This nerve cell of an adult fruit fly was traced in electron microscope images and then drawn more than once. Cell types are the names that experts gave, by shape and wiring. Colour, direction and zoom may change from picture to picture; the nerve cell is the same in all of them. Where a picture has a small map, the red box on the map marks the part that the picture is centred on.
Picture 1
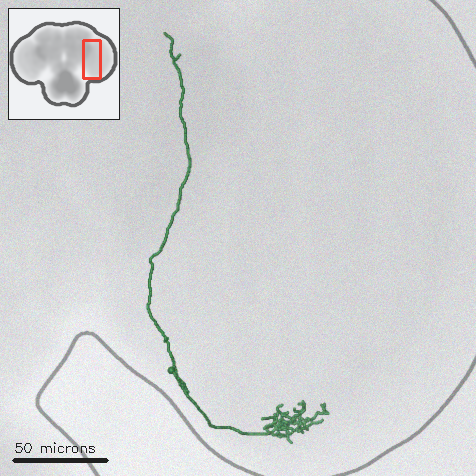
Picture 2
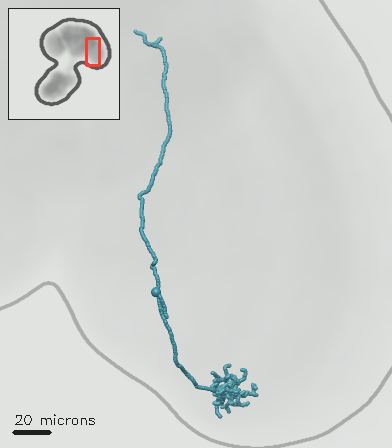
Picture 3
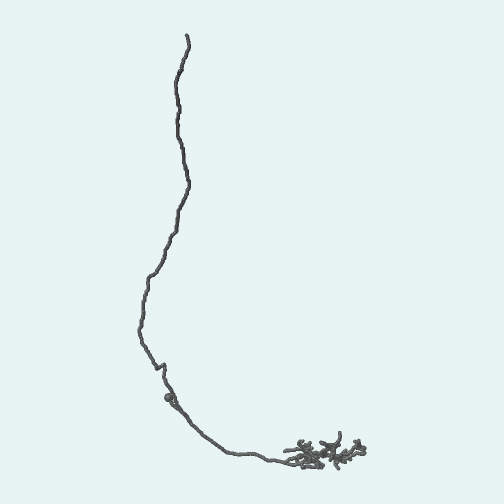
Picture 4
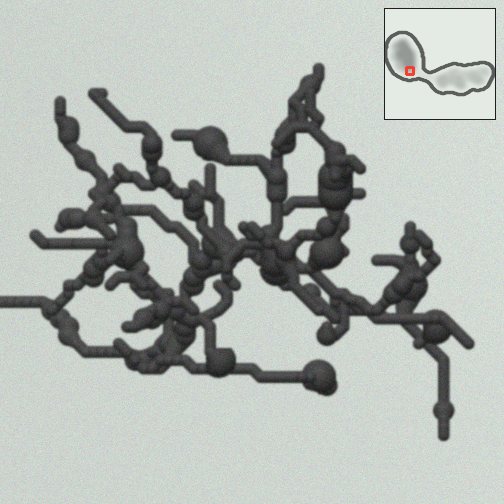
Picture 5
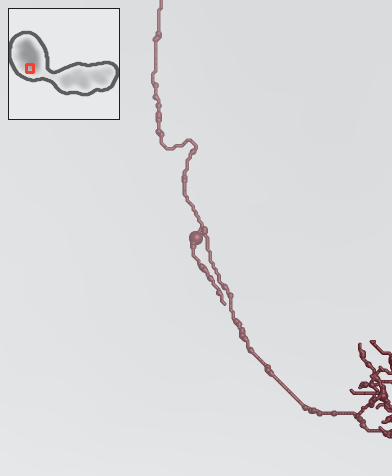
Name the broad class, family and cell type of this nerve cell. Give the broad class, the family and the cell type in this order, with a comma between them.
visual projection neuron, MeVP, MeVP2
